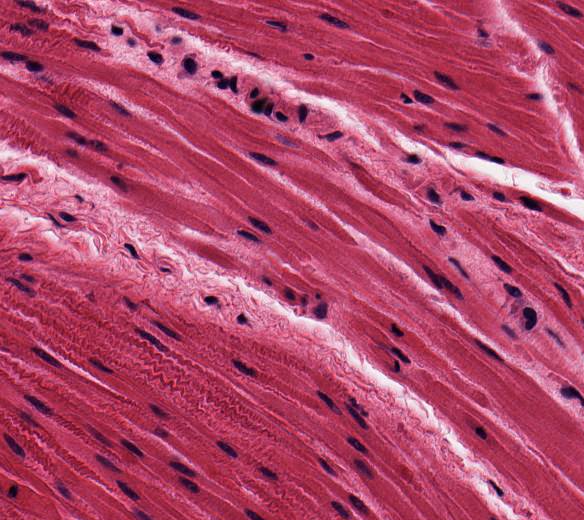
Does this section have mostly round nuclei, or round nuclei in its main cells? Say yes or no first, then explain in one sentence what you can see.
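No. The muscle fibre nuclei are elongated ovals aligned with the long axis of the fibres.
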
